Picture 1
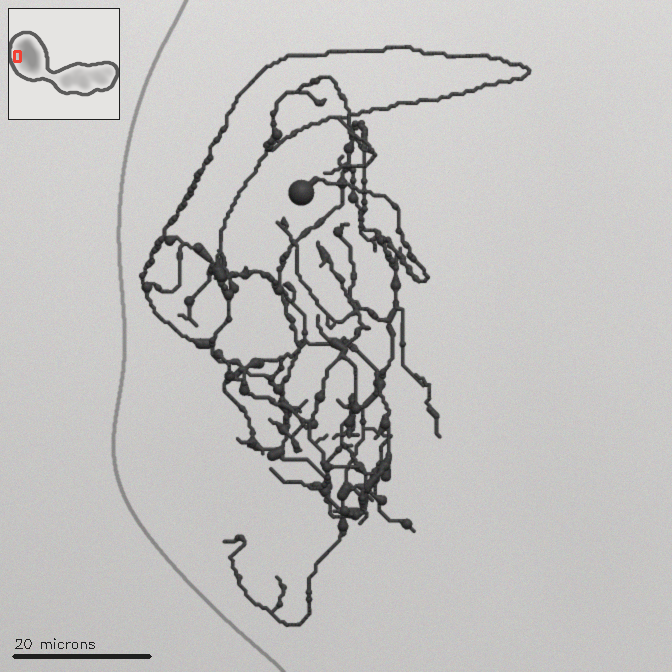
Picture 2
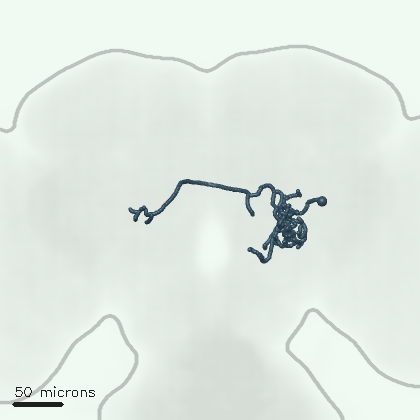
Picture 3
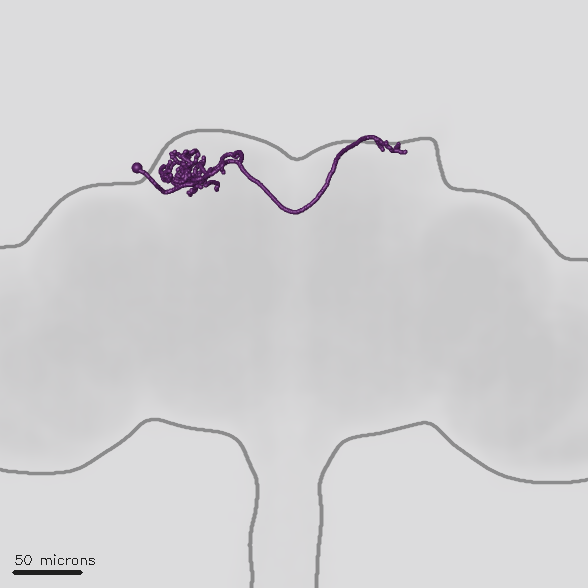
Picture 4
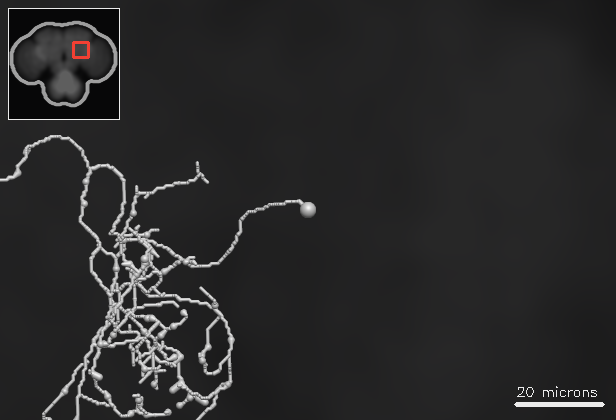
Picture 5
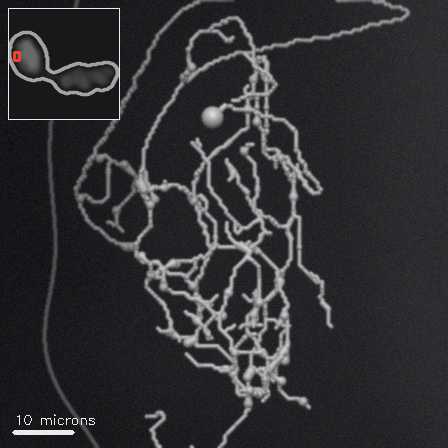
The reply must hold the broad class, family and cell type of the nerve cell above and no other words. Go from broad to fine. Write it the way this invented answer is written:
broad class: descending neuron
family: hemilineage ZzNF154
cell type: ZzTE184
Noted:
broad class: central-brain intrinsic neuron
family: hemilineage ALl1_dorsal
cell type: lLN9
